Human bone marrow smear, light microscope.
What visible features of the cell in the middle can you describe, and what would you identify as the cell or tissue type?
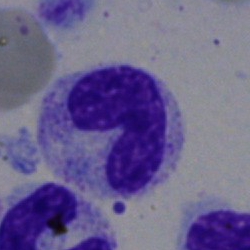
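Roughly round outline on this one, with a bean-shaped nucleus whose deep notch opens toward the lower left. There's plenty of pale lilac-grey cytoplasm, sprinkled with fine, scattered purplish granules. It's a band neutrophil.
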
